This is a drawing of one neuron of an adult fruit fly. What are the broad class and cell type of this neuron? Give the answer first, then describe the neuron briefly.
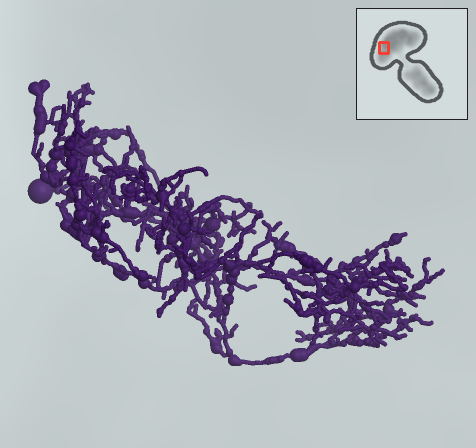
It is a central-brain intrinsic neuron. It is of cell type CB1099. It is in the brain and does not reach the nerve cord. The cell body is on the left of the picture. The picture shows dozens of branch ends.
